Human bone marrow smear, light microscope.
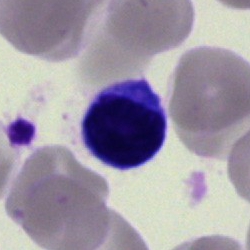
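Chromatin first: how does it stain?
Very dark blue-purple, and it's dense.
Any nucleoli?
None that you can see.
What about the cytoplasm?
Very scant, just a narrow paler blue band along the top edge, with no granules visible.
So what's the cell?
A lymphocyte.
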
